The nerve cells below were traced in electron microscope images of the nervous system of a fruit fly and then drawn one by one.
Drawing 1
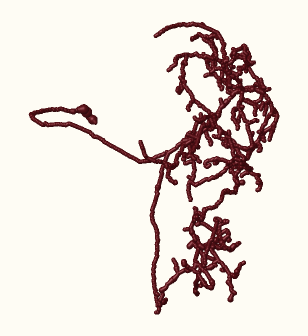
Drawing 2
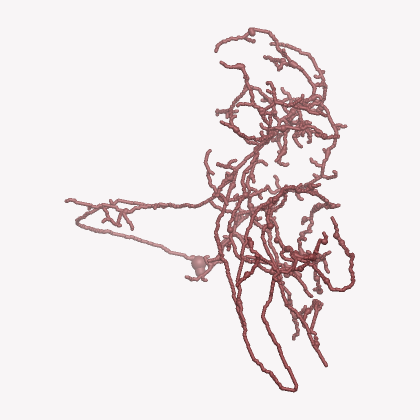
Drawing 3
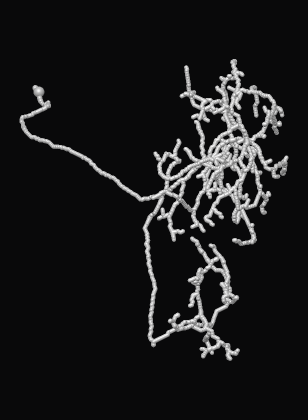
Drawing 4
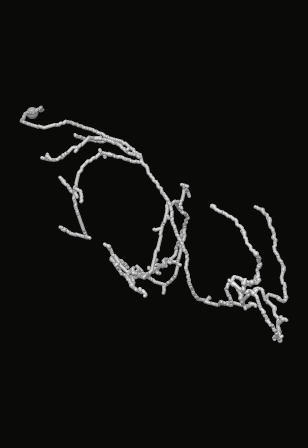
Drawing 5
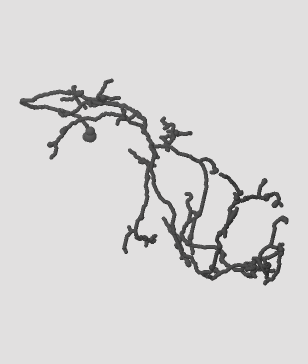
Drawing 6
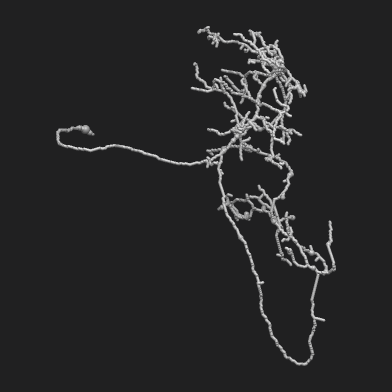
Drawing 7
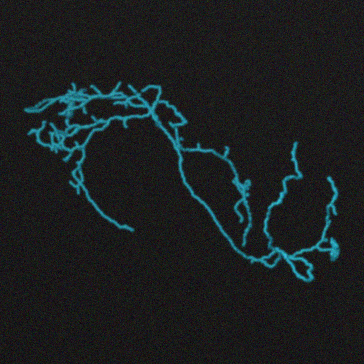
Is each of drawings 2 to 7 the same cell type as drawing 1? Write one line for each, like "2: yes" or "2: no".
2: yes
3: yes
4: no
5: no
6: yes
7: no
